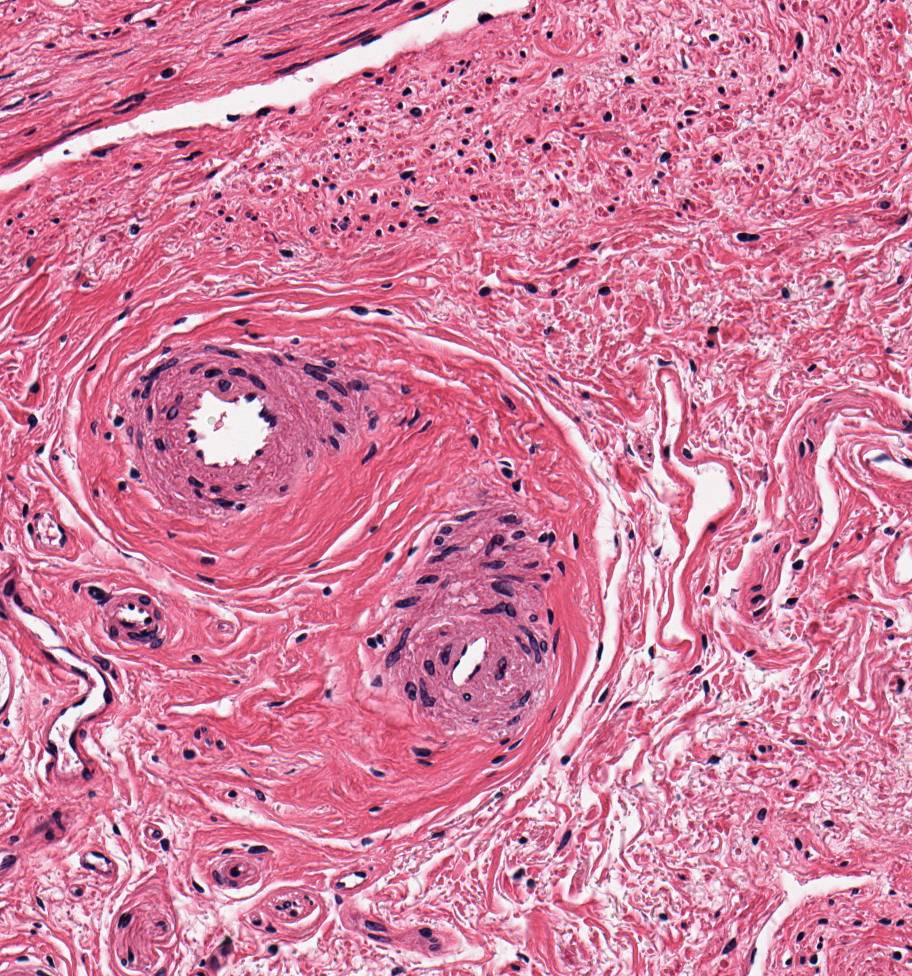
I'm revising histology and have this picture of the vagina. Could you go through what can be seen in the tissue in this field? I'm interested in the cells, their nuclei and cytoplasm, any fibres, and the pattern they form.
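A common band of concentric pink fibrous tissue wraps both large vessels. In each, the inner part of the wall is a purple-tinged cellular zone with many elongated dark nuclei. Outside it lies a thick layer of dense pink fibres in concentric rings, with sparse nuclei. Several small vessels with narrow lumens occupy the lower left.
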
